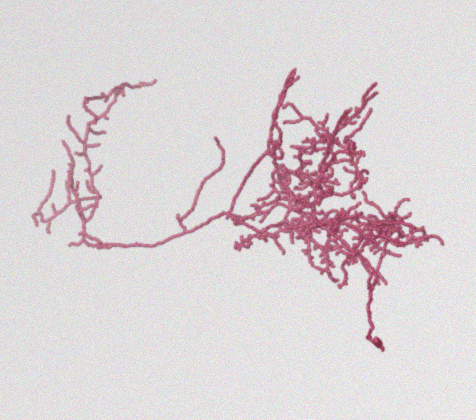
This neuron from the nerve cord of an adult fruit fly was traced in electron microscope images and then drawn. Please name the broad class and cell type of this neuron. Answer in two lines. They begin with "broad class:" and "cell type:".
broad class: ascending neuron
cell type: INXXX063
